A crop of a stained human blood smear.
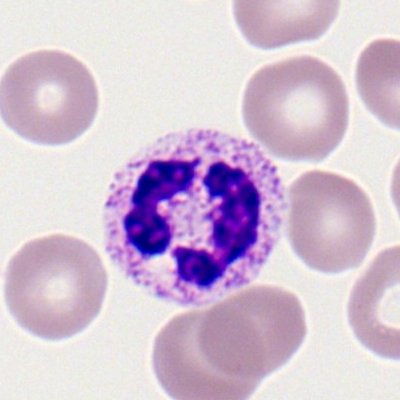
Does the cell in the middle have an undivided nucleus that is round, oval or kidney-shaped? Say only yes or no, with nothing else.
No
